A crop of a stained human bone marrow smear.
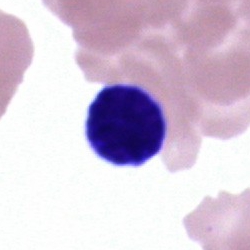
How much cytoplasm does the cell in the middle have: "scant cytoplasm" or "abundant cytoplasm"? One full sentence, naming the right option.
What cytoplasm the cell has forms just a narrow rim.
